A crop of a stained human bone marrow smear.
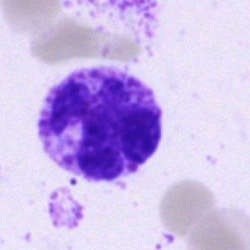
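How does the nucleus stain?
Dense, dark purple; the nucleus fills most of the cell, lying toward the right.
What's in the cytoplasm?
Coarse dark purple granules, also lying over the nucleus, plus a pale lilac patch at lower left.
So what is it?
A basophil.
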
